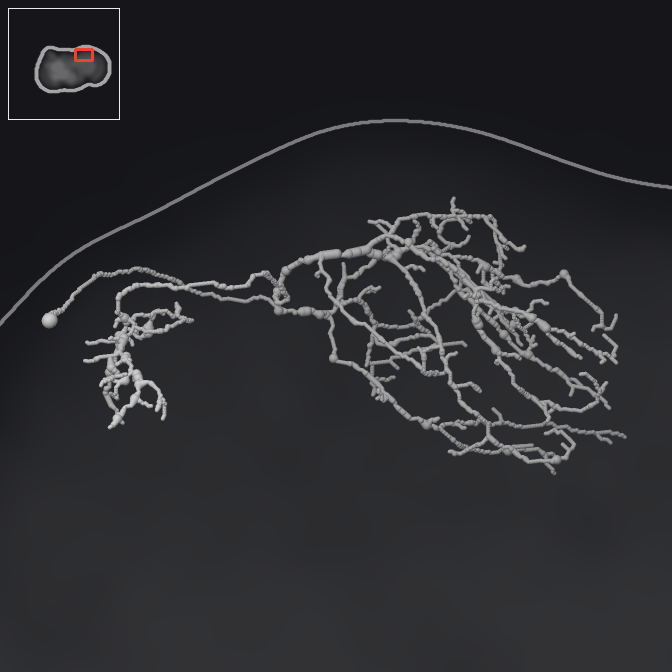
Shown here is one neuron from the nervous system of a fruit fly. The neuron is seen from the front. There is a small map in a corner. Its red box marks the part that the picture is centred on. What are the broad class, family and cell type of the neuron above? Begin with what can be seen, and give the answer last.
The picture shows dozens of branch ends. In this view it is wider than it is tall. Its broad class is central-brain intrinsic neuron. Its family is hemilineage SLPpm3. Its cell type is CB1628.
